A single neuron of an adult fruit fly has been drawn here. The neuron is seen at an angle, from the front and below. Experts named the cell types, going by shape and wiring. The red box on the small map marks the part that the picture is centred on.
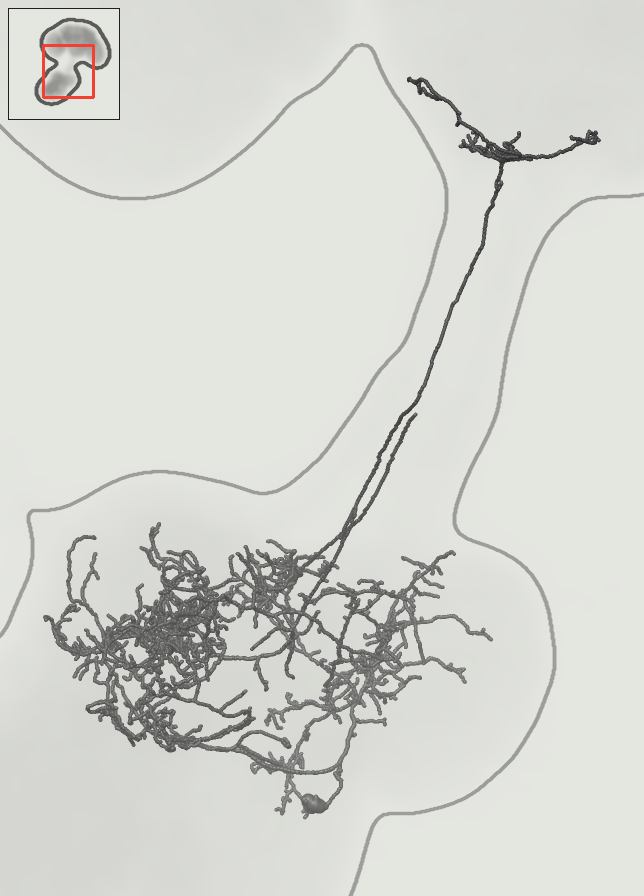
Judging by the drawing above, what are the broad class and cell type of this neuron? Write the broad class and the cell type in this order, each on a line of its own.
ascending neuron
ANXXX008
